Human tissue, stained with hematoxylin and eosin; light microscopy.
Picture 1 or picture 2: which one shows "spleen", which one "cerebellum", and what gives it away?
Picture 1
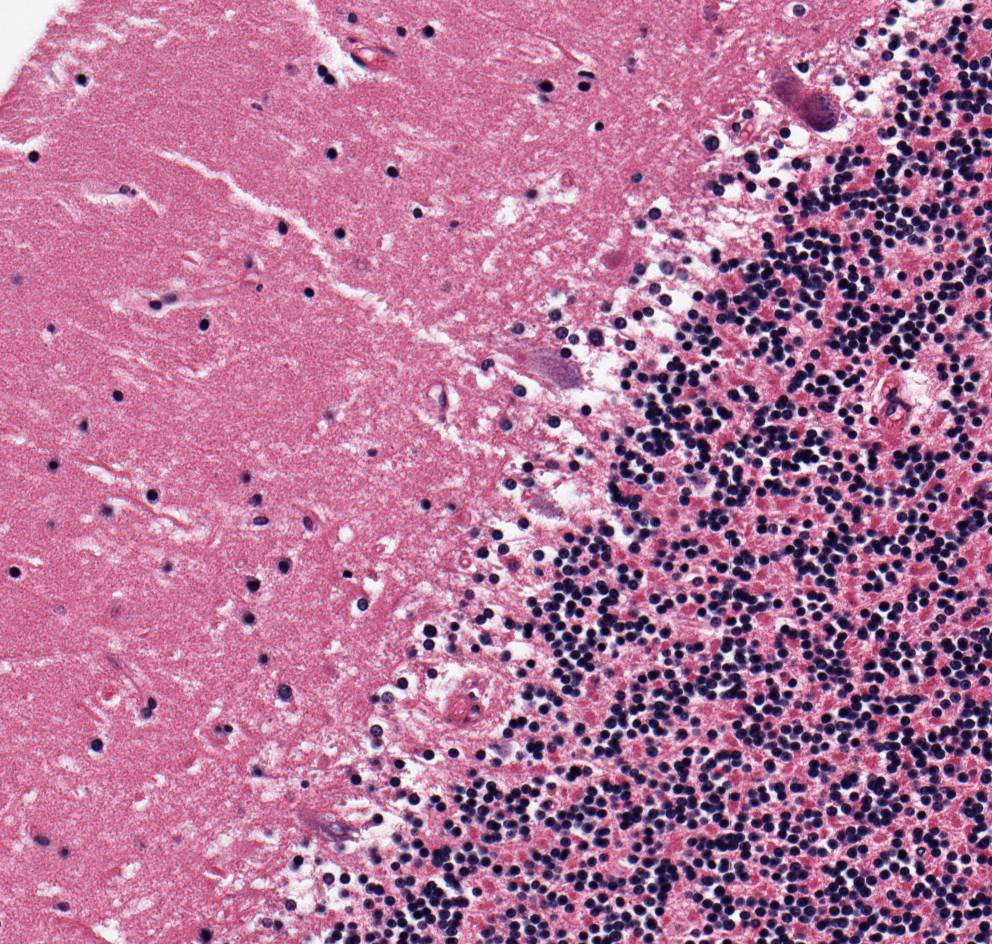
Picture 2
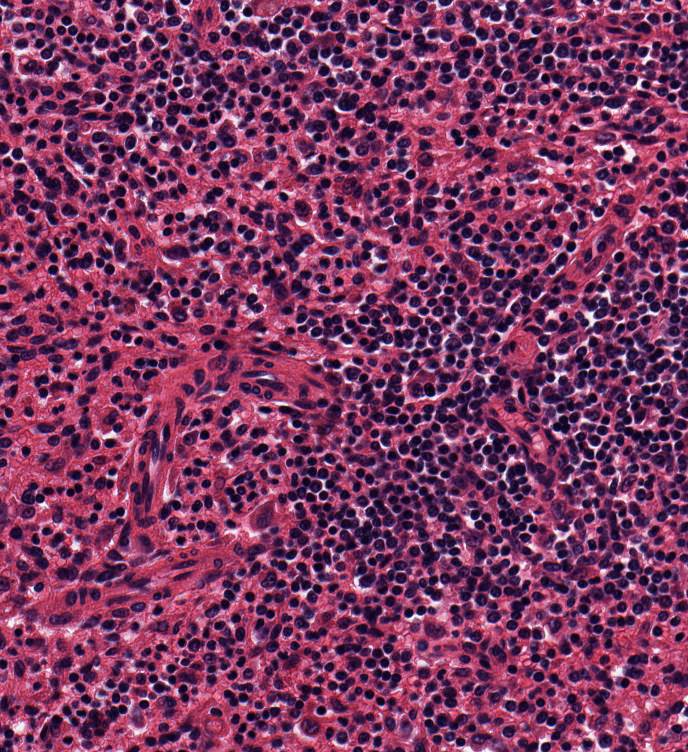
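That's the cerebellum in picture 1; picture 2 is the spleen. In the cerebellum, a pale pink layer with sparse nuclei fills the left and upper part, and a densely cellular layer of dark nuclei takes the right and lower right. The dense layer is small, round, dark-staining nuclei, closely packed with very little cytoplasm visible, while the pale layer is a finely fibrillar pink neuropil with small round nuclei widely scattered. A few large neurons, Purkinje cells, sit singly along the boundary between the two, with abundant purplish cytoplasm.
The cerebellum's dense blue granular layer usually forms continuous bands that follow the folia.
The spleen, by contrast, is one solid, densely cellular sheet with no glands, epithelium or lumina. Most of its cells are small lymphocytes with round, dark, dense nuclei and scant cytoplasm, packed tightest in the right half, with more pink material between cells on the left. In the lower left-centre, spindle cells with elongated nuclei run in a curving bundle.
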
